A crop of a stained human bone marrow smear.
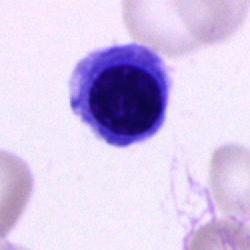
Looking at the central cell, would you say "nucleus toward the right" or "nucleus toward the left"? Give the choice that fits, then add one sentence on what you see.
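Nucleus toward the right. The nucleus sits off-centre, leaving more cytoplasm on the left side of the cell.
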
